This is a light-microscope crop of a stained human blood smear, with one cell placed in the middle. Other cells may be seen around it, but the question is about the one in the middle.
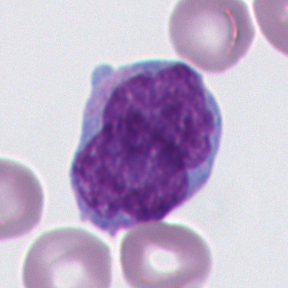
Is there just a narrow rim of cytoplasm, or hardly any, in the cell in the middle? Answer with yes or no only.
Yes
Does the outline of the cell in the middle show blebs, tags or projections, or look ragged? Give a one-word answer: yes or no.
Yes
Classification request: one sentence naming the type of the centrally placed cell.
The central cell shown in this smear crop is an atypical promyelocyte.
